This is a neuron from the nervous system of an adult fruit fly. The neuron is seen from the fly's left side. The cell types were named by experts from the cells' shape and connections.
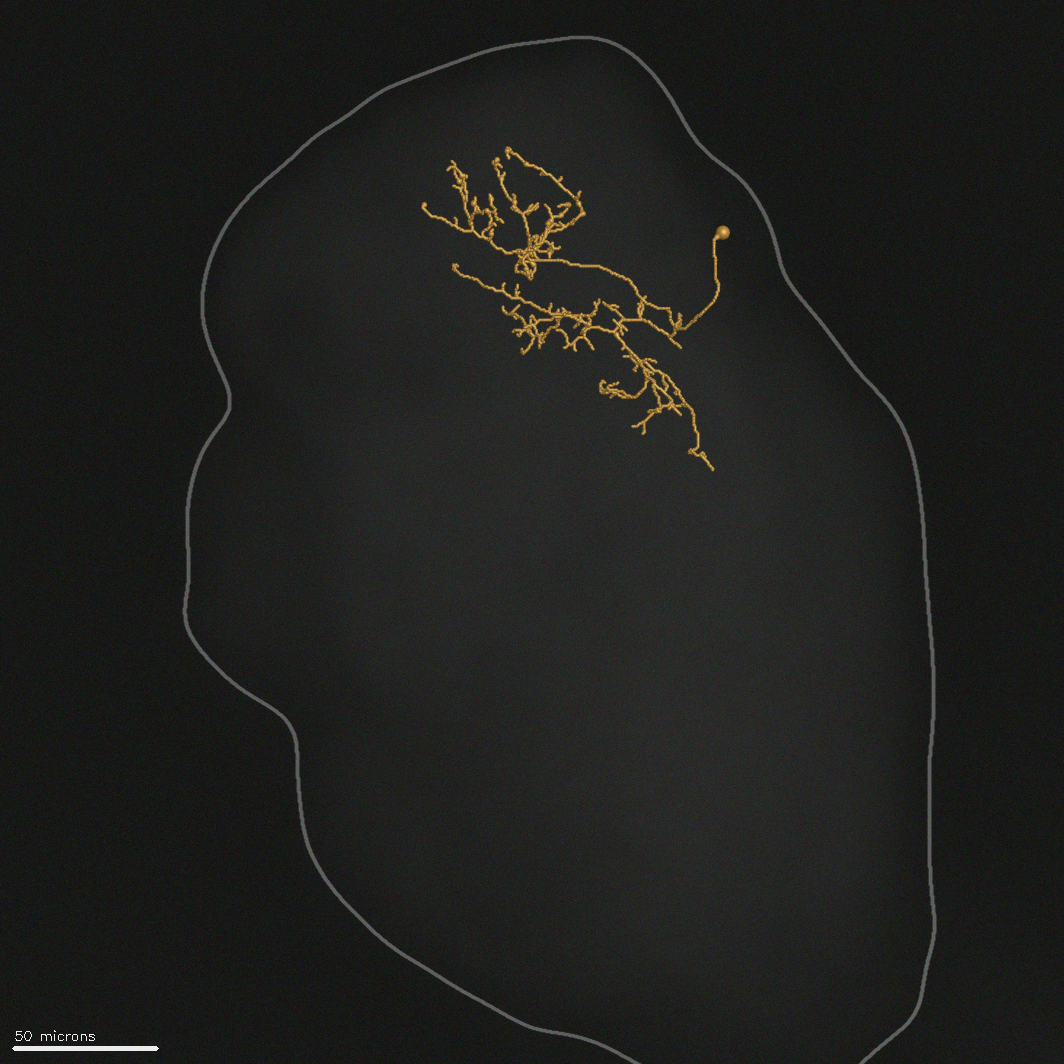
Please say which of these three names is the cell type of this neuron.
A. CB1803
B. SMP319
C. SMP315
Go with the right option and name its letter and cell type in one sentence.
The cell type that the neuron has is SMP315, option C.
